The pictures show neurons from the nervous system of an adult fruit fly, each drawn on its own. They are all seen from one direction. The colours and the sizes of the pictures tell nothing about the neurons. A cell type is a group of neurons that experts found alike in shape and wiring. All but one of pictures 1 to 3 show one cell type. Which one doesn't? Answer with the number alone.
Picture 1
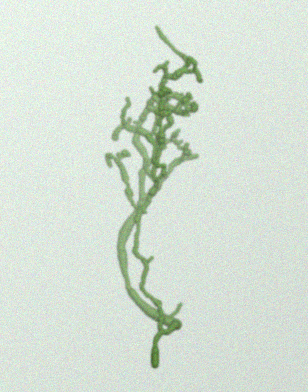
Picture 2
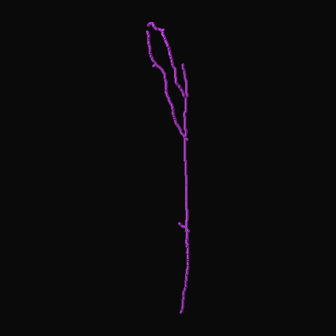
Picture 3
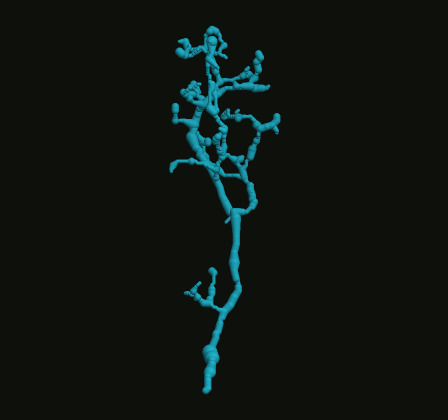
2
